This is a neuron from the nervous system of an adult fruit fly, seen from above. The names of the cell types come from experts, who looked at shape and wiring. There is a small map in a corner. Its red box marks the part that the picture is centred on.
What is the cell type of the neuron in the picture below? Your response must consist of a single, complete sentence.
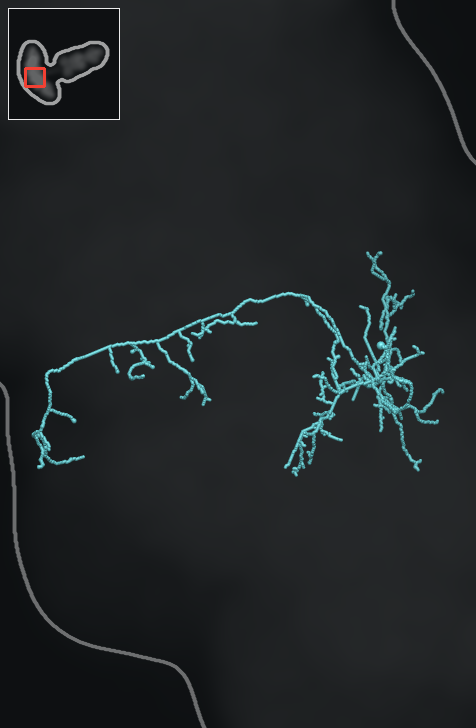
The neuron belongs to cell type CL167.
